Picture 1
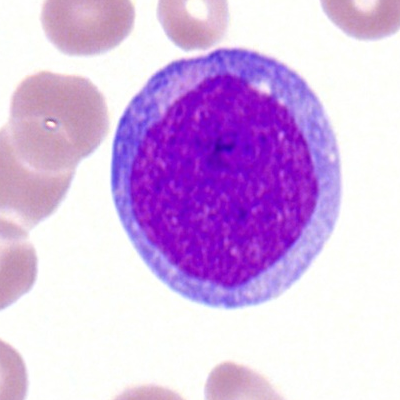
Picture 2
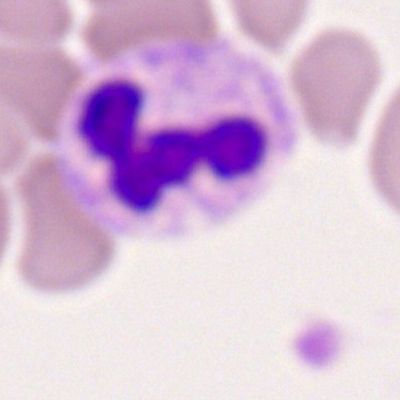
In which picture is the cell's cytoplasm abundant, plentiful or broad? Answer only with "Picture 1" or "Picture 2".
Picture 2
